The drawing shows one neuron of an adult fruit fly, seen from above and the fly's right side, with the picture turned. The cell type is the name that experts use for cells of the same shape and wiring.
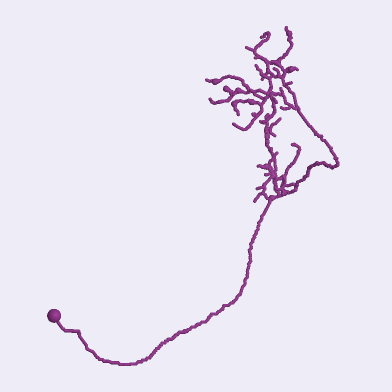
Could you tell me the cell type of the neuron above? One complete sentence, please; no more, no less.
With respect to cell type, this neuron is vDeltaB.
